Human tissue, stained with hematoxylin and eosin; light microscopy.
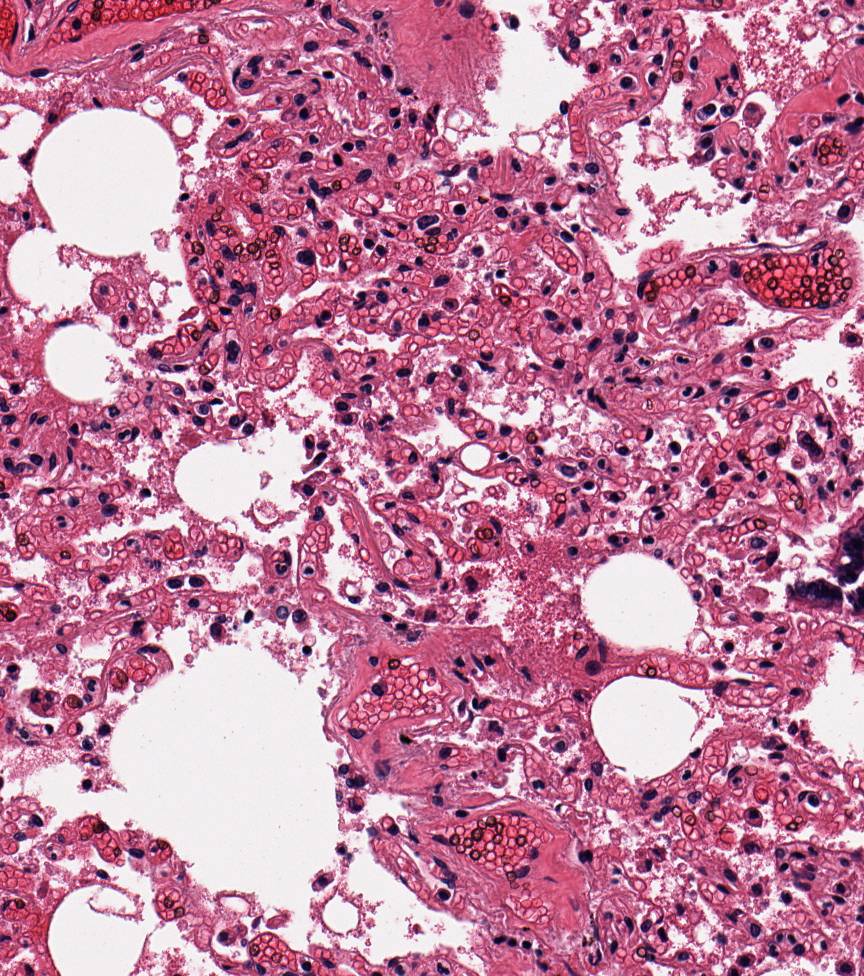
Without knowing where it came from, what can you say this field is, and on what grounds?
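You've got alveolus here. The capillaries in the septa are crowded with red blood cells throughout.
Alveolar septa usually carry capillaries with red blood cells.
A larger vessel packed with red blood cells sits at the upper right. Several sharply rounded, empty white spaces are scattered about, the largest at the lower left. Pale pink granular material partly fills many spaces between the septa.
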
